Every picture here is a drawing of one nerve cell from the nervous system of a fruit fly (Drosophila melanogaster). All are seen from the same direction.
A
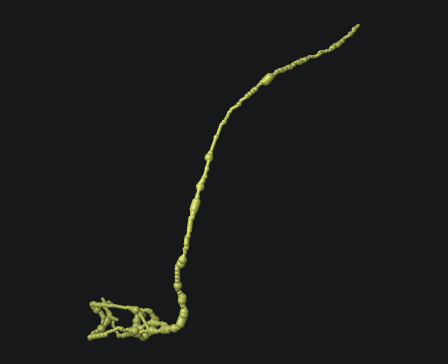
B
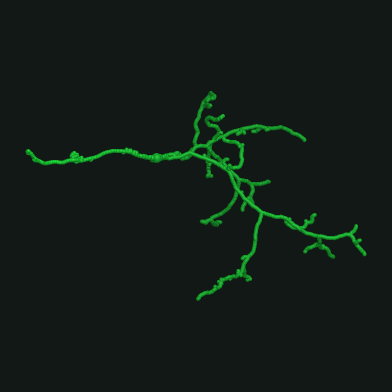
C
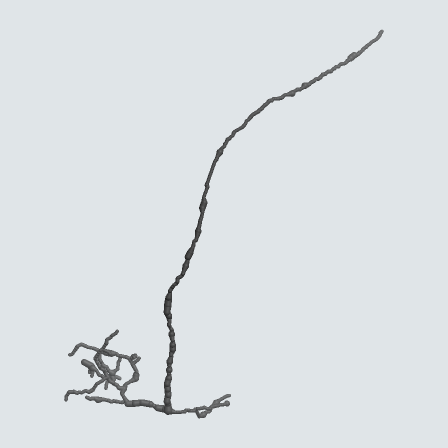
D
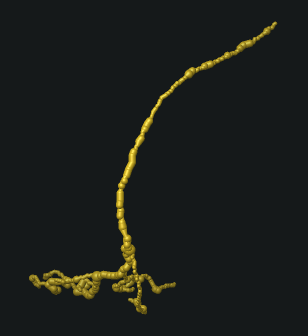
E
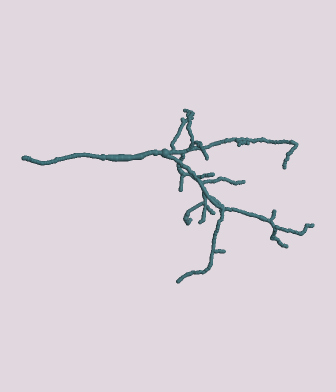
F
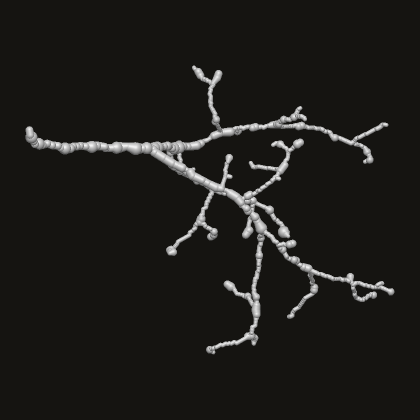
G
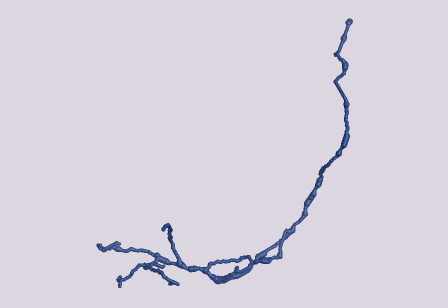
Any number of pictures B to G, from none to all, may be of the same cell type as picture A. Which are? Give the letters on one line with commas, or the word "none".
C, D, G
